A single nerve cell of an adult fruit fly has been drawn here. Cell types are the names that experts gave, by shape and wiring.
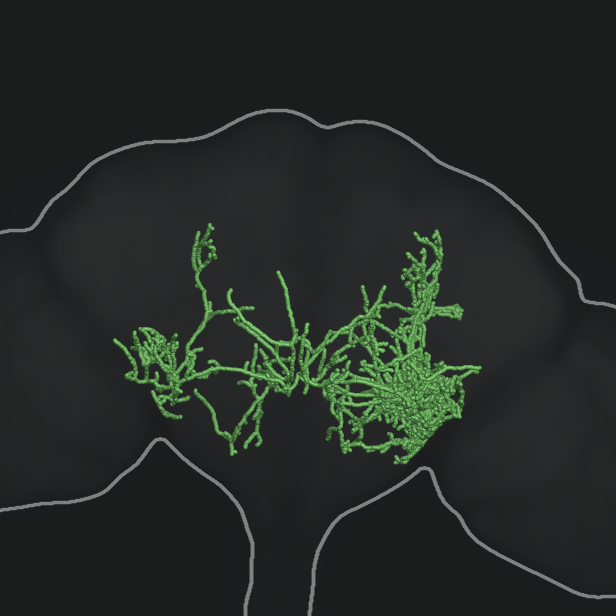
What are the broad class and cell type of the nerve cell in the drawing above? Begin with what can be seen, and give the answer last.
It is in the brain and does not reach the nerve cord. In this view it is wider than it is tall. This is a central-brain intrinsic neuron. The cell type is WED184.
